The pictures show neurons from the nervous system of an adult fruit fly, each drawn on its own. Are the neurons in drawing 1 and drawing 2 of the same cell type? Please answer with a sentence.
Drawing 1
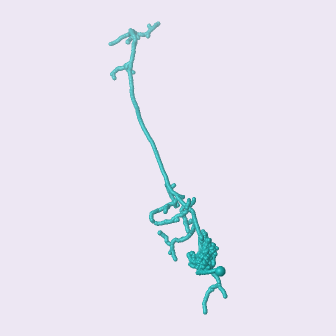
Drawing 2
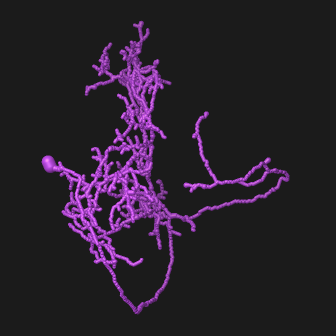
They are of different cell types.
